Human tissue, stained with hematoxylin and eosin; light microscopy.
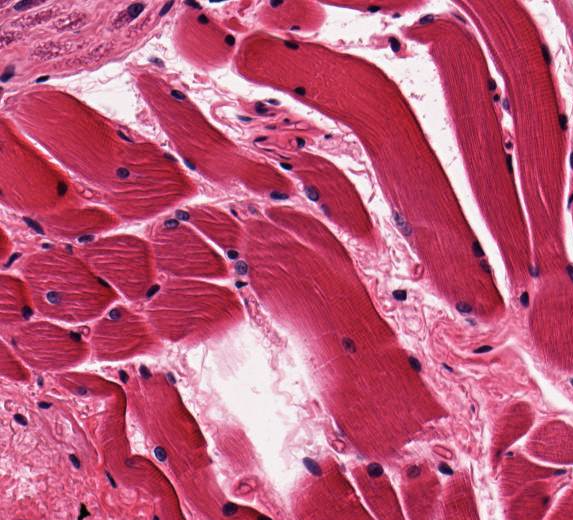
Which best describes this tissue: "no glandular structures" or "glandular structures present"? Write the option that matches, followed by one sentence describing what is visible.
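No glandular structures. No epithelium or glands are present in the field.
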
